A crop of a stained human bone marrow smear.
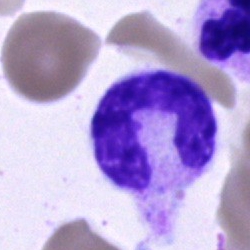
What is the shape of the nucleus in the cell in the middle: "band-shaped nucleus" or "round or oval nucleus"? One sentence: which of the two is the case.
There is a curved, band-shaped nucleus without separate lobes in this cell.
